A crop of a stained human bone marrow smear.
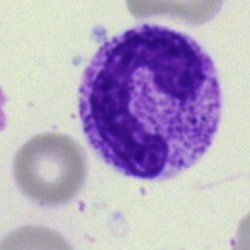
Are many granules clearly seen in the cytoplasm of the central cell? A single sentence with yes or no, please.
Yes, there is a large number of visible granules in the cell's cytoplasm.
